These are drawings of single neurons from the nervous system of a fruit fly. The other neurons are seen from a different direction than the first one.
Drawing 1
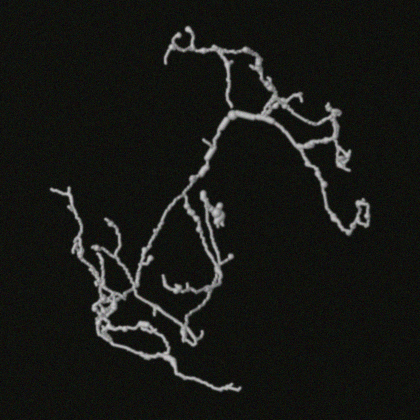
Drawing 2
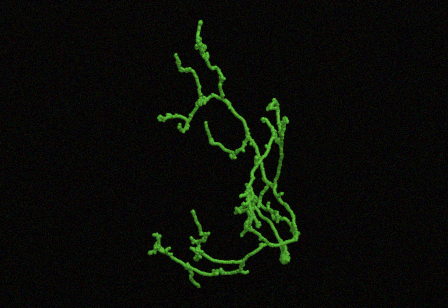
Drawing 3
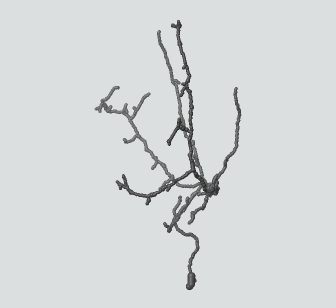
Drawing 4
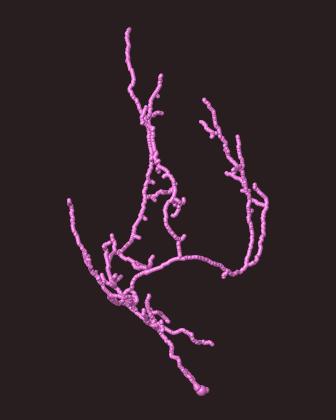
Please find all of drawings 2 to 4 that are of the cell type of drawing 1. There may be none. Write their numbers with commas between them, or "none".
2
